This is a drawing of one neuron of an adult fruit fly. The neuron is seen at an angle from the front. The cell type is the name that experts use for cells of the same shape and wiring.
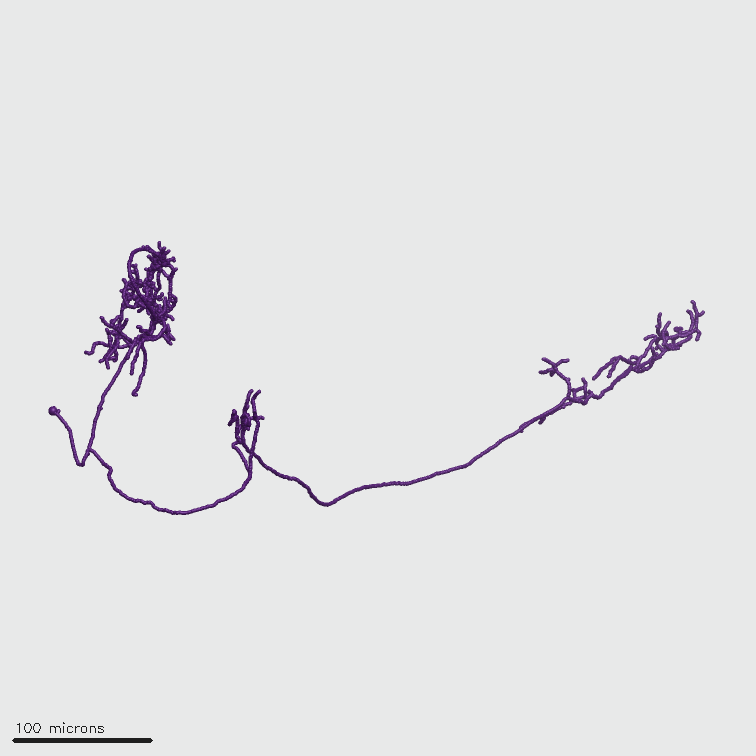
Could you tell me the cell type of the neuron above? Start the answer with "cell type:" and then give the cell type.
cell type: DNg94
